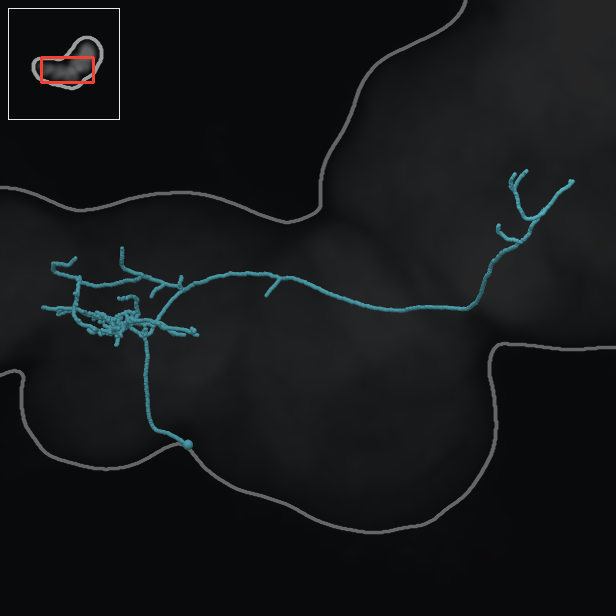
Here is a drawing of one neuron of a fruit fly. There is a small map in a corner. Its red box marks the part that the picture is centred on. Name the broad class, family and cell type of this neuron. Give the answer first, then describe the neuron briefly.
It is an ascending neuron. Its family is hemilineage 07B. It is of cell type AN07B060. As drawn here it is wider than it is tall.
